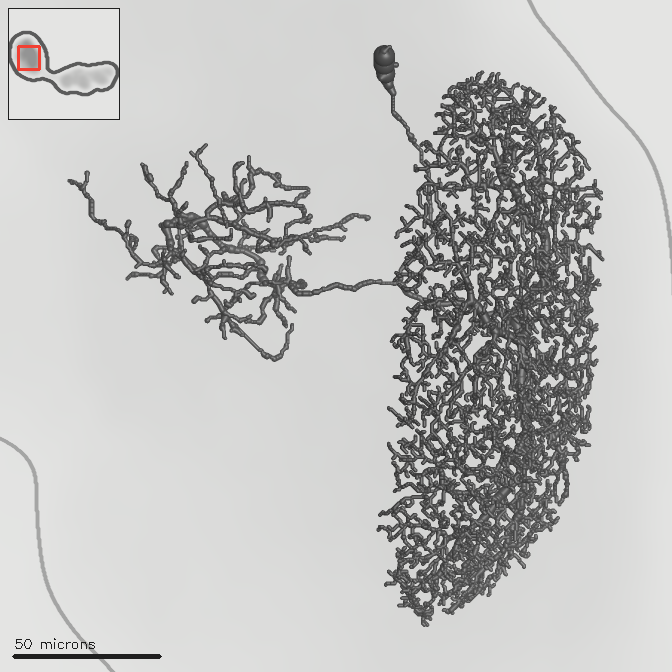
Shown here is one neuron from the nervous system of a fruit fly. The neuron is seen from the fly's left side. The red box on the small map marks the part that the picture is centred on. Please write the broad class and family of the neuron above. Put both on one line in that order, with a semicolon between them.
visual projection neuron; LT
